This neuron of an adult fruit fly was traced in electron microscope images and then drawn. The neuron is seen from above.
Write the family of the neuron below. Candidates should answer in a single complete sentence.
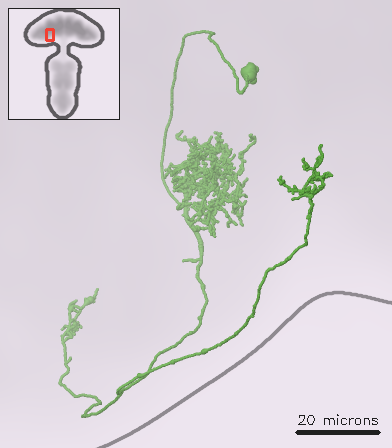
This neuron is sorted under the family LLPC.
